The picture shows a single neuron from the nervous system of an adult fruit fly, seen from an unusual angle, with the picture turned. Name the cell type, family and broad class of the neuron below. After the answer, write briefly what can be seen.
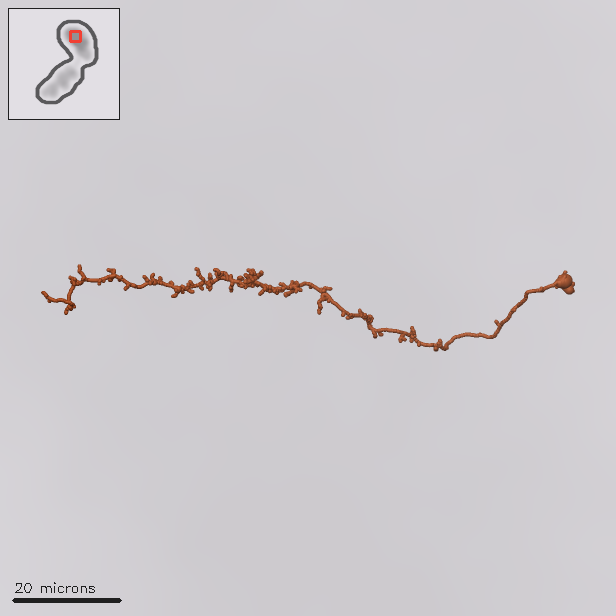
The cell type is Dm3b. Its family is Dm. It is an optic-lobe intrinsic neuron. By the scale bar it is about 100 microns wide in this view. As drawn here it is more than twice as wide as it is tall.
